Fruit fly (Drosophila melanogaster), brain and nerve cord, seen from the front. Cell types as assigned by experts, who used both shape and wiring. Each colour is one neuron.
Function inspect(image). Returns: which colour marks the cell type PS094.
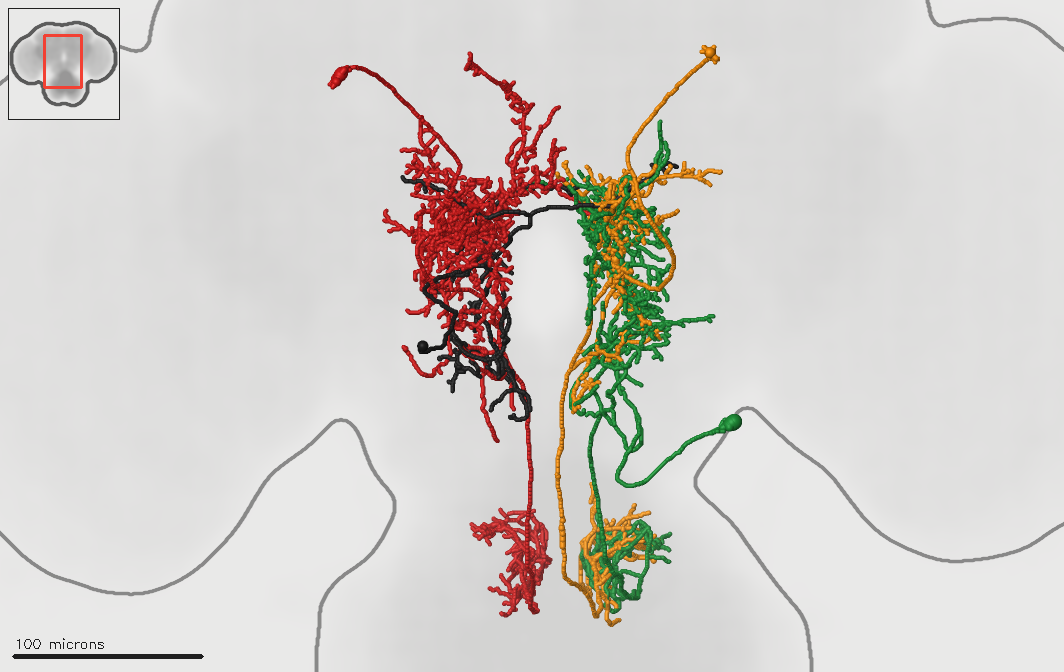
black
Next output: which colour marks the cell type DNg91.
green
